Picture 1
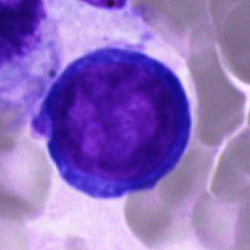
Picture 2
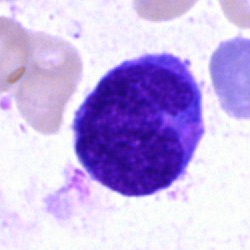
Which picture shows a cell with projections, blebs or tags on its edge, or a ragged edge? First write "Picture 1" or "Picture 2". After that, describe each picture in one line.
Picture 1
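Picture 1: A small blue bulge projects from the left edge of the cell.
Picture 2: The cell outline is roughly round and smooth.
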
